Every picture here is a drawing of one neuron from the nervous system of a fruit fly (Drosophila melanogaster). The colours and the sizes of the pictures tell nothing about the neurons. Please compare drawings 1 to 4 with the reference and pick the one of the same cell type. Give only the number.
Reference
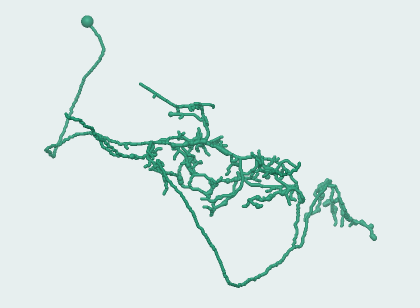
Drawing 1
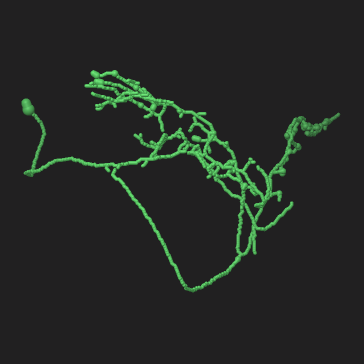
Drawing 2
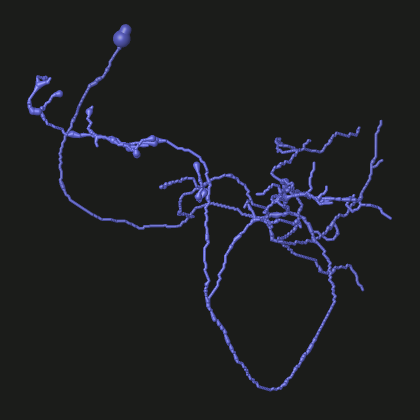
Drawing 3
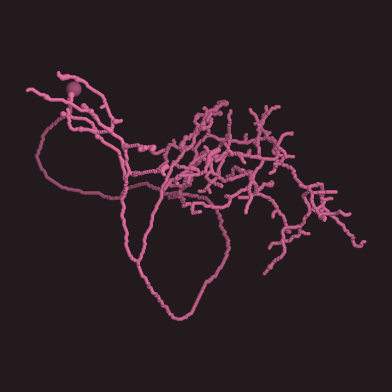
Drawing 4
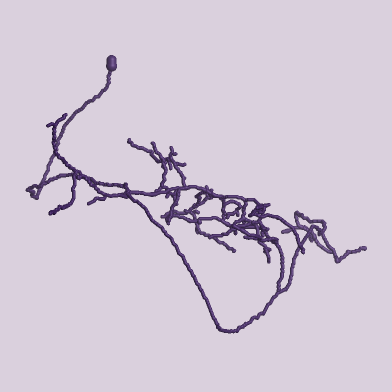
4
